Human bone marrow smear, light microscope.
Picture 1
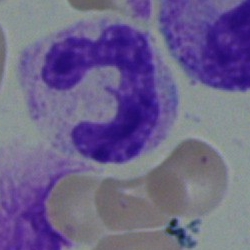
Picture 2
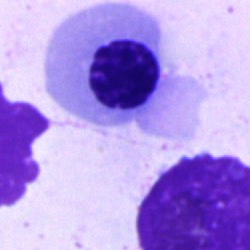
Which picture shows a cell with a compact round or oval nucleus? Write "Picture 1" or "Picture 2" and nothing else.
Picture 2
